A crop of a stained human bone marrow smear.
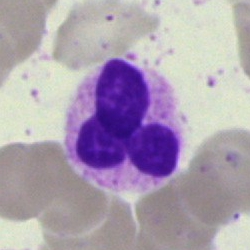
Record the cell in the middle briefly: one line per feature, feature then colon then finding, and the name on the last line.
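Outline: round and smooth
Chromatin: dense, deep purple
Cytoplasm: pale pinkish-lilac
Granules: fine, lilac, scattered through the cytoplasm
Identification: segmented neutrophil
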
